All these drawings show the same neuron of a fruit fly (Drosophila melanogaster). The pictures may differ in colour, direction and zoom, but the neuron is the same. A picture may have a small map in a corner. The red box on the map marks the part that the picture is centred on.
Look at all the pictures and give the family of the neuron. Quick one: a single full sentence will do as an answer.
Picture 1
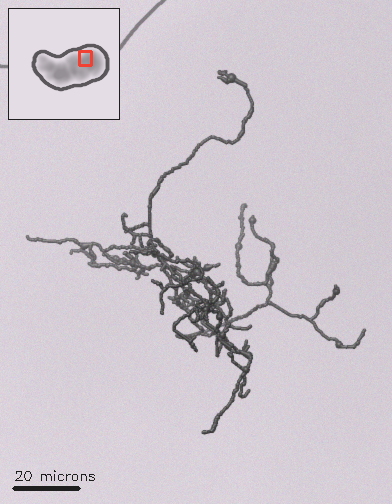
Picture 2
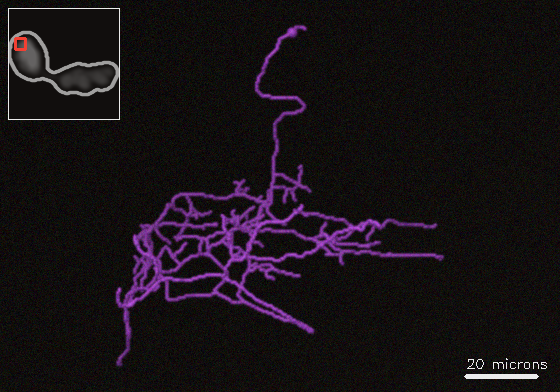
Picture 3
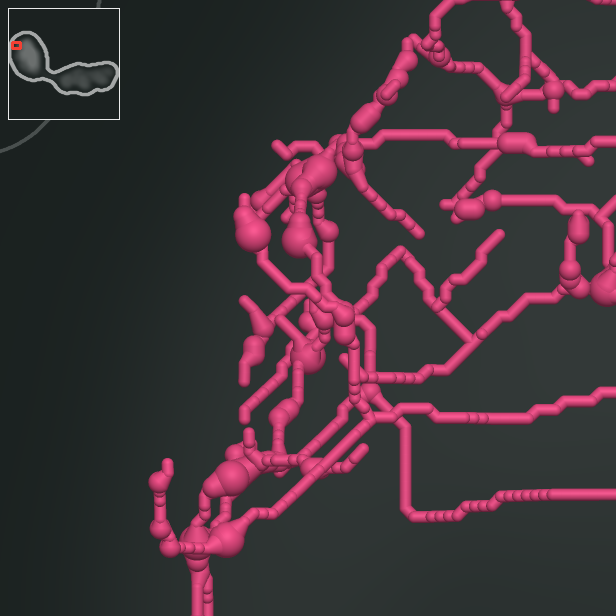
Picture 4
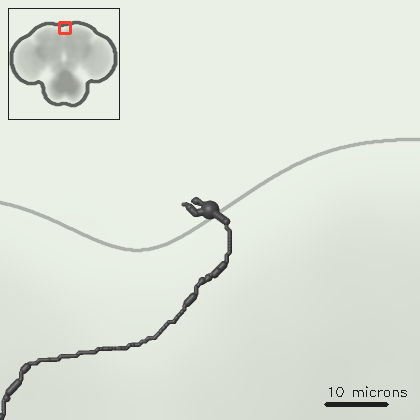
What the neuron belongs to is the family hemilineage SMPad3.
